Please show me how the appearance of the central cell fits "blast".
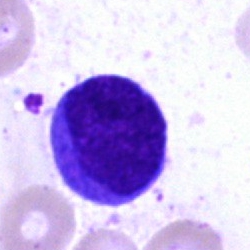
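Take the outline of this blast first: round to slightly oval, and smooth. The nucleus is off-centre, pushed toward the upper right, while the cytoplasm makes only a narrow crescent along the left and lower side.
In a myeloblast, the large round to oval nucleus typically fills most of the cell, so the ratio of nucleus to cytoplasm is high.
That narrow crescent of cytoplasm agrees with such a high ratio. Notice, too, that the cytoplasm is deep blue.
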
